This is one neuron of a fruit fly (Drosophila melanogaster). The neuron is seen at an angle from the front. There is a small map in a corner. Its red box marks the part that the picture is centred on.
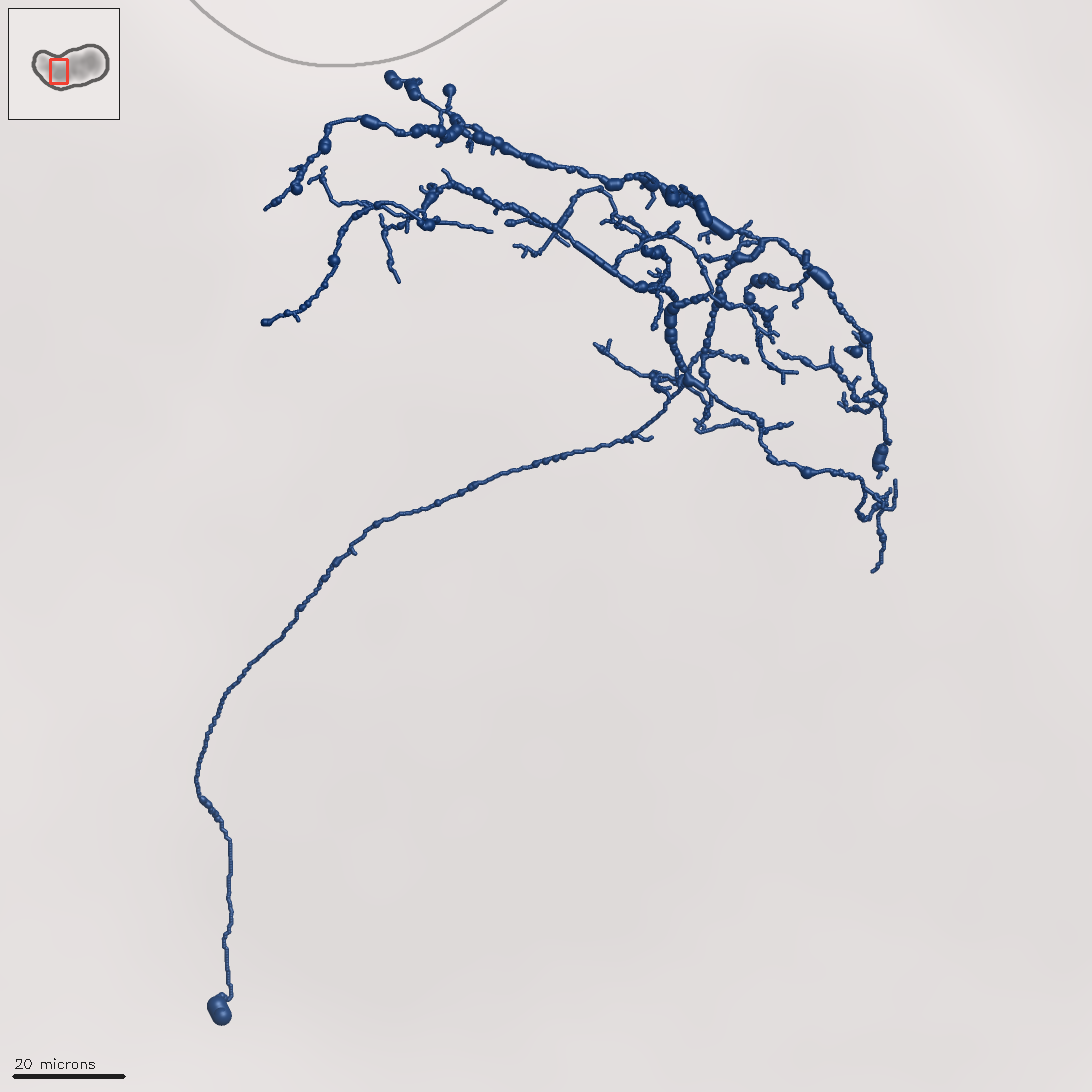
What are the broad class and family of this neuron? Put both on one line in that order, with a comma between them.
nerve-cord intrinsic neuron, hemilineage 06B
